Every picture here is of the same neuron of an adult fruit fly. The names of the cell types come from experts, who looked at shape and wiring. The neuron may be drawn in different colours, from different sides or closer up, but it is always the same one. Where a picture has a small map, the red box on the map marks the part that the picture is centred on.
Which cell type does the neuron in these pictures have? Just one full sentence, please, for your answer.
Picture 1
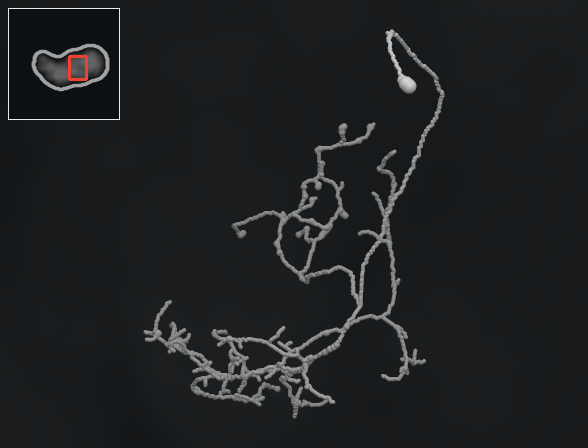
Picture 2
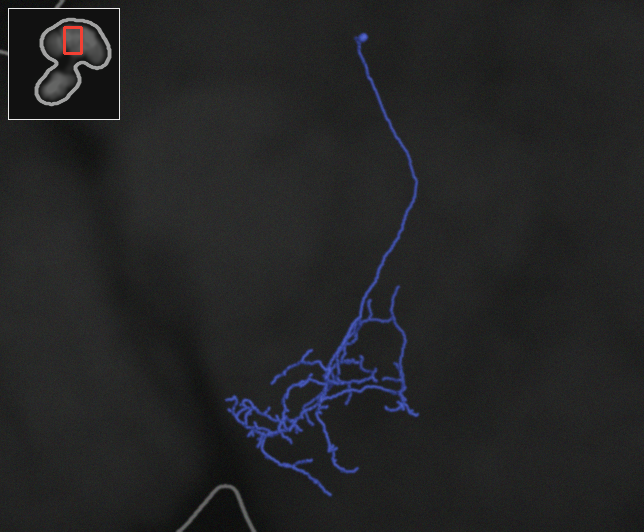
The type assigned to this neuron is SAD007.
